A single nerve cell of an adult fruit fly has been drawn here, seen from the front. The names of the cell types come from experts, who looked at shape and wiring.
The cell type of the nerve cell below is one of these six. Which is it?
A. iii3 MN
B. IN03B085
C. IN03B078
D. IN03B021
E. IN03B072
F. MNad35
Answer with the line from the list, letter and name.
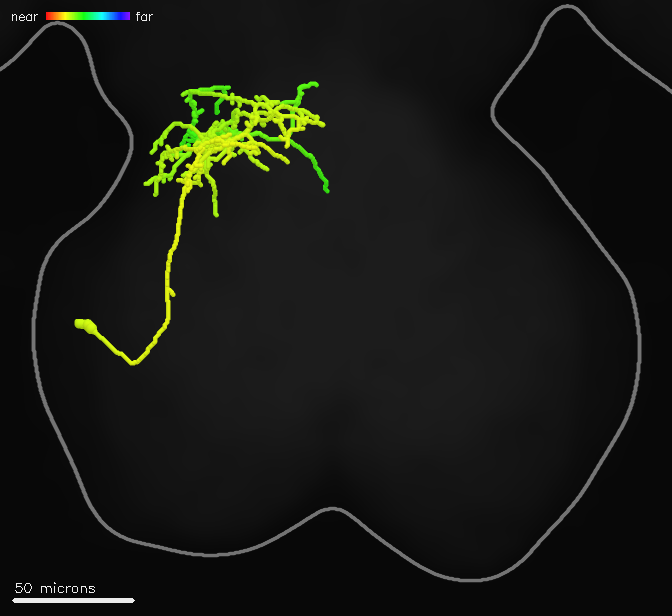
B. IN03B085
